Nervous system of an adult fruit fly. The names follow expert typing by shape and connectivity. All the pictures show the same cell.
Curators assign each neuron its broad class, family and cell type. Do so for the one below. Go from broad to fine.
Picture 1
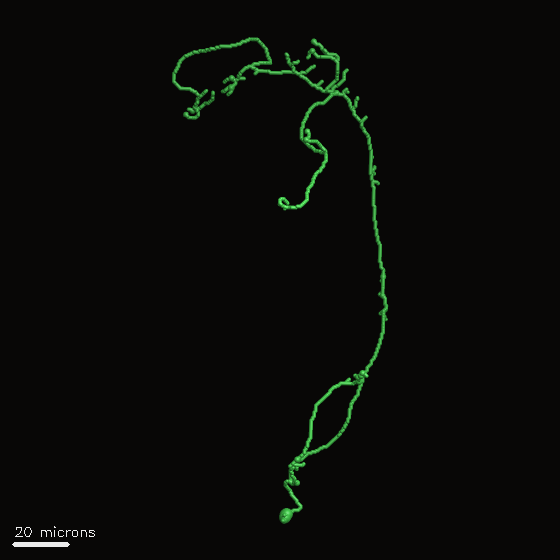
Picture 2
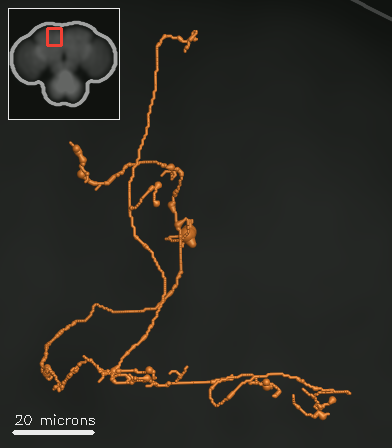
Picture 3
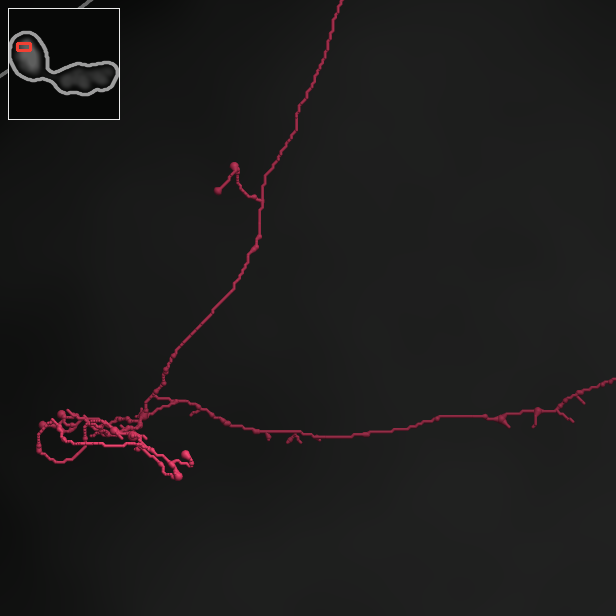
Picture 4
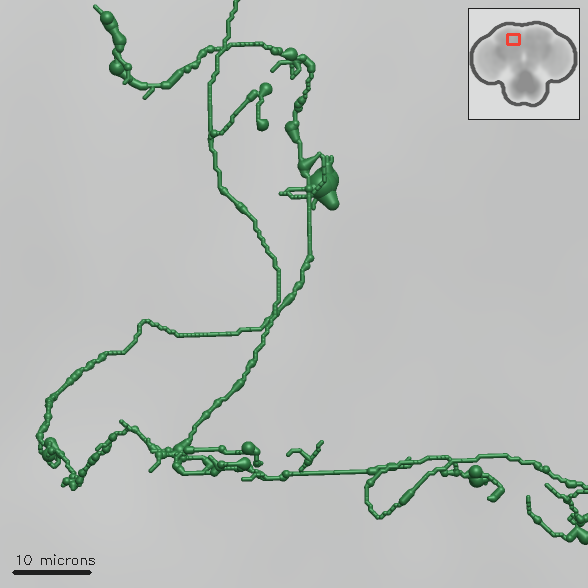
central-brain intrinsic neuron; class Kenyon Cell; KCab-p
